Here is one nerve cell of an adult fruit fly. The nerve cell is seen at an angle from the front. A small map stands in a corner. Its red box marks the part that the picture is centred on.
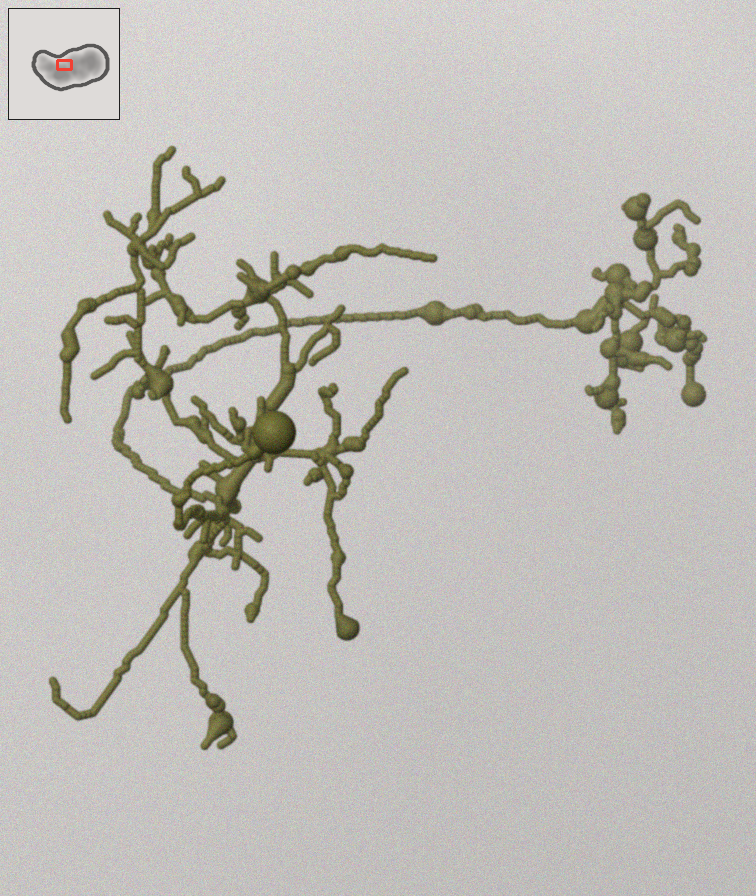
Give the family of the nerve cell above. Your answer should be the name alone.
Tm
